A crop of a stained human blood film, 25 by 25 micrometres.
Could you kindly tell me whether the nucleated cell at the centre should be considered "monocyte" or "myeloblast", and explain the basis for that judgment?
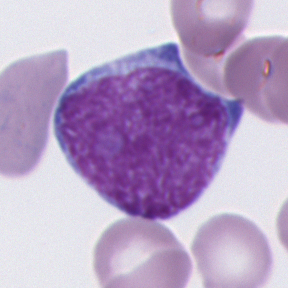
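This cell is a myeloblast rather than a monocyte.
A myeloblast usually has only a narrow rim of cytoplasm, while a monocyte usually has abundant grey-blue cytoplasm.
Here the cytoplasm stains blue, and its rim is widest along the top of the cell. The chromatin is fine and evenly stippled rather than clumped, and a faint paler round area lies in the nucleus left of centre.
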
